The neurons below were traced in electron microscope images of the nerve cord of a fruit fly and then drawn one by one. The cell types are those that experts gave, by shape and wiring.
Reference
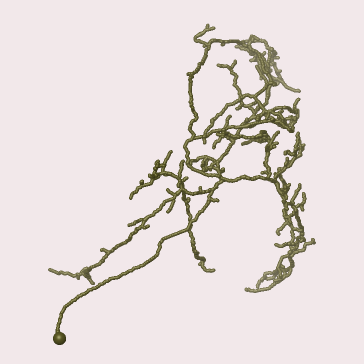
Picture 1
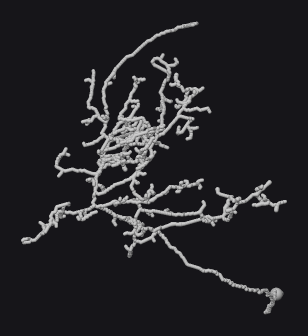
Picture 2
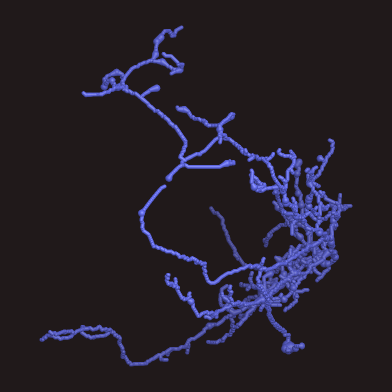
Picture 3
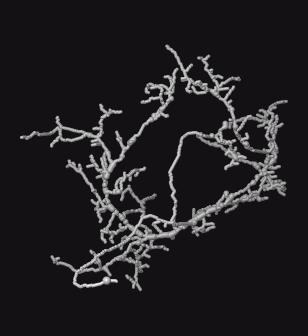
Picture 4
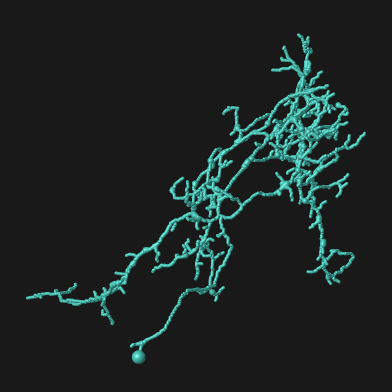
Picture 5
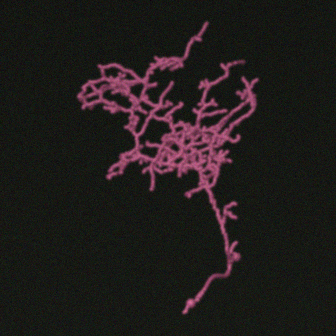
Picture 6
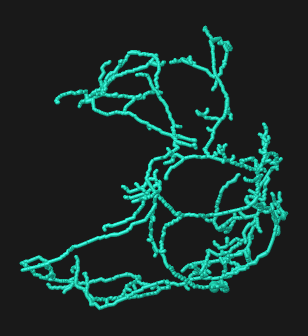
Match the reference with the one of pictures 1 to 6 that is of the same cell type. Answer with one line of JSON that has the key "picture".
{"picture": 4}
